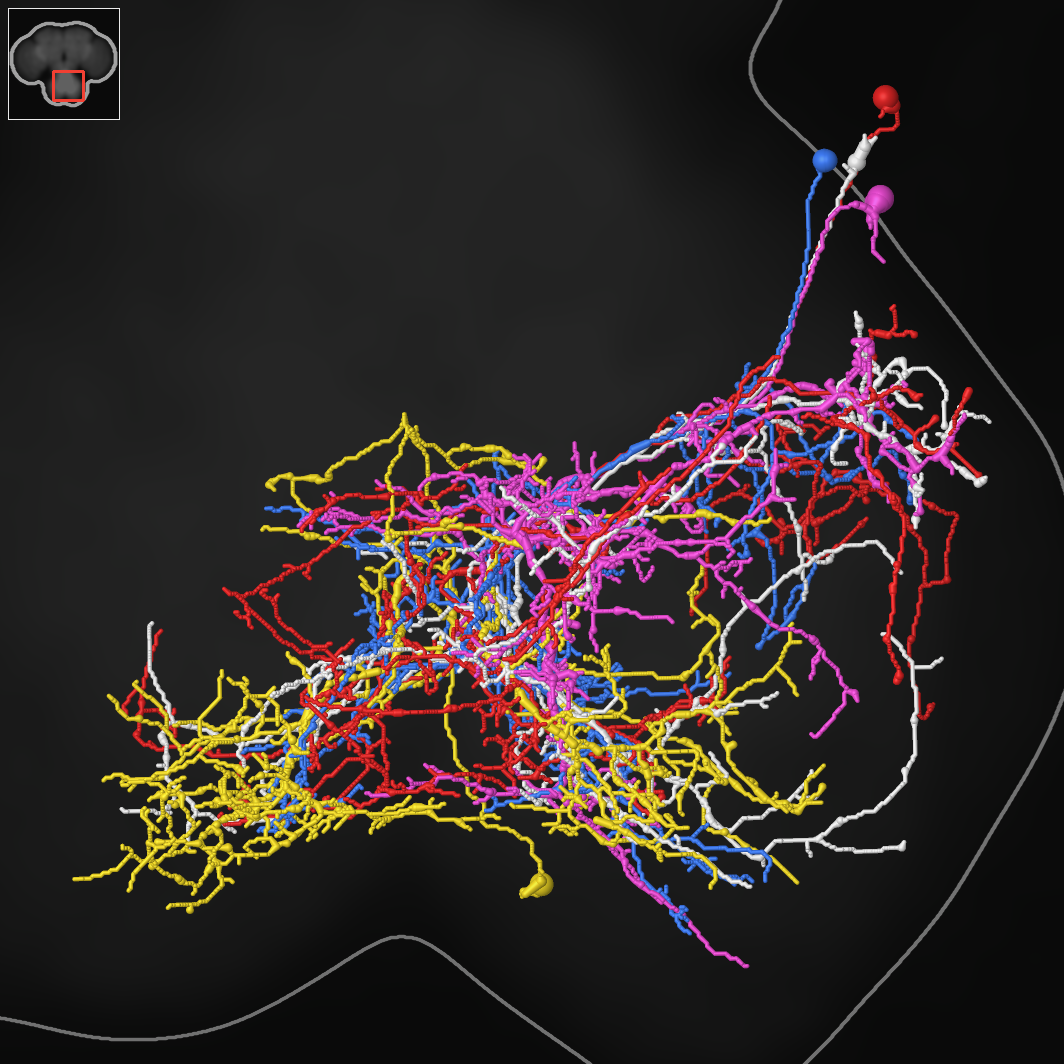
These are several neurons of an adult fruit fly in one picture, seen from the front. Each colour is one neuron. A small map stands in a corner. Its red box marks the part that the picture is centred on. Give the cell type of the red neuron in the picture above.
IN11A008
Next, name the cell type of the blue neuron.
IN11A009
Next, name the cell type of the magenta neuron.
IN11A007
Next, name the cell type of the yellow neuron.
IN00A016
